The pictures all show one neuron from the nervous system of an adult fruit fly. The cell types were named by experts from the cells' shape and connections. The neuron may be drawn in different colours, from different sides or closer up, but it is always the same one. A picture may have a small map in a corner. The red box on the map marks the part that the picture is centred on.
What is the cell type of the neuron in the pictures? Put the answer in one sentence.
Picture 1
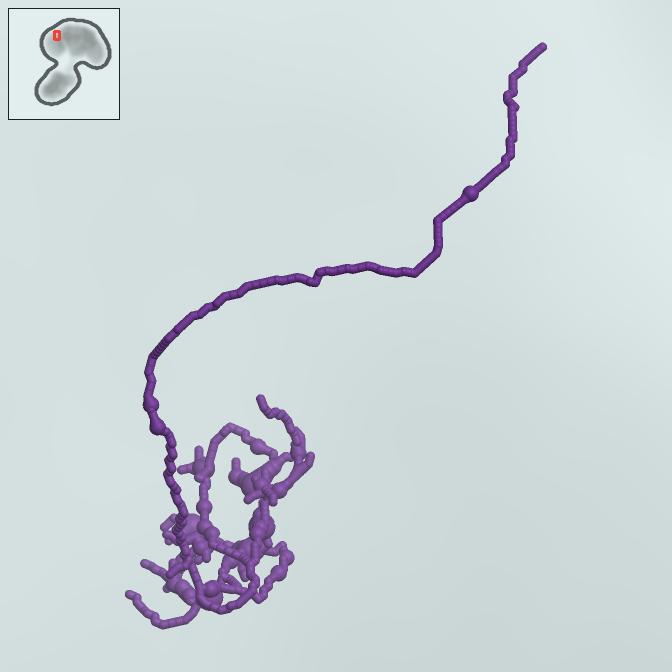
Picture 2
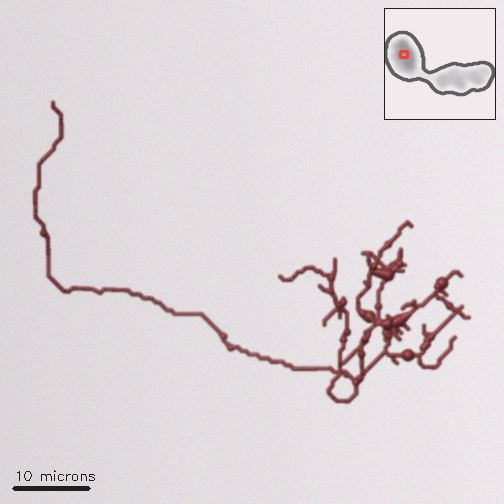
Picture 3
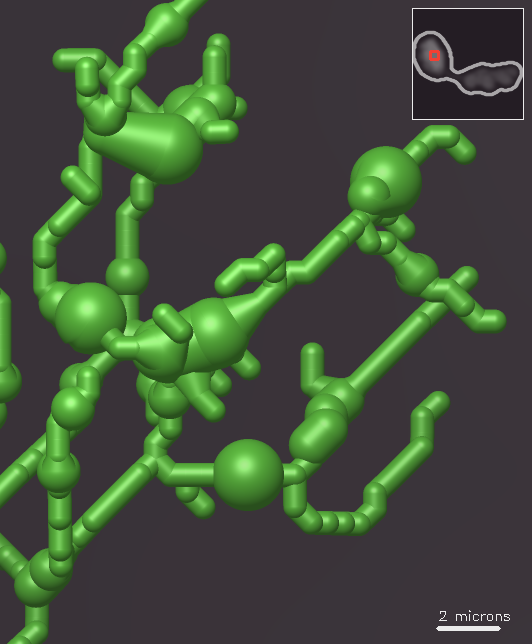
The cell type is Cm4.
